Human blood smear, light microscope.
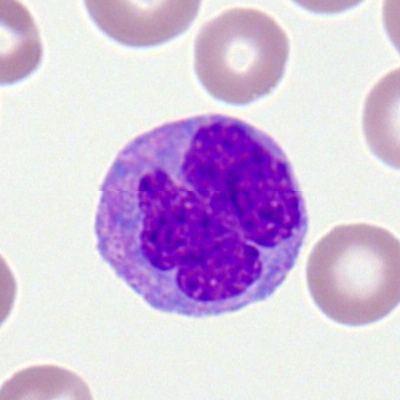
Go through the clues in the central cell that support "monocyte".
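First, the granules: the cytoplasm holds fine, faint pinkish-purple granules.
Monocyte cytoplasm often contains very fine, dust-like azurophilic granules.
The granules here therefore go with the name monocyte. Next, the cytoplasm is a pale greyish-blue to lavender colour, and its rim is widest on the left side of the nucleus. Last, the chromatin is dark purple and clumped, with small pale spots between the clumps.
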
